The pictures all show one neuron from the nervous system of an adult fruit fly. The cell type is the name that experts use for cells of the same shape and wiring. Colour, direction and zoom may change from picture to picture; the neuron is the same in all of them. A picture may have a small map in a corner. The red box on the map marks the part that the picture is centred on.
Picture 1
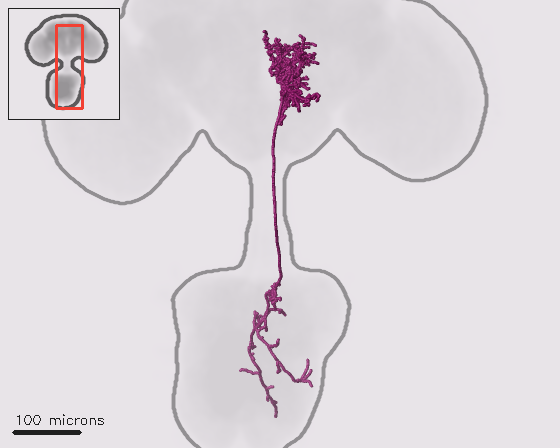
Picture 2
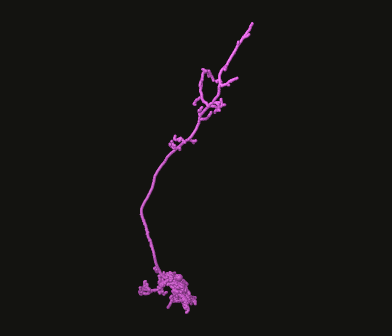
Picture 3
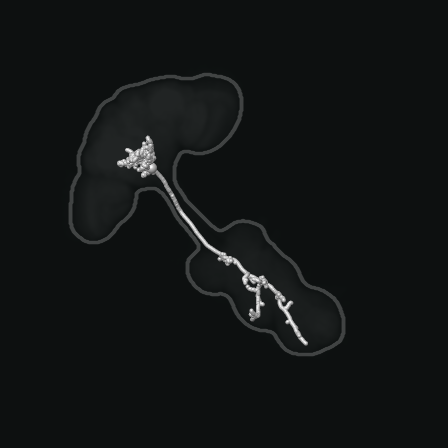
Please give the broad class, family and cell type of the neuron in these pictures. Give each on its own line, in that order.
descending neuron
DNpe
DNpe017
